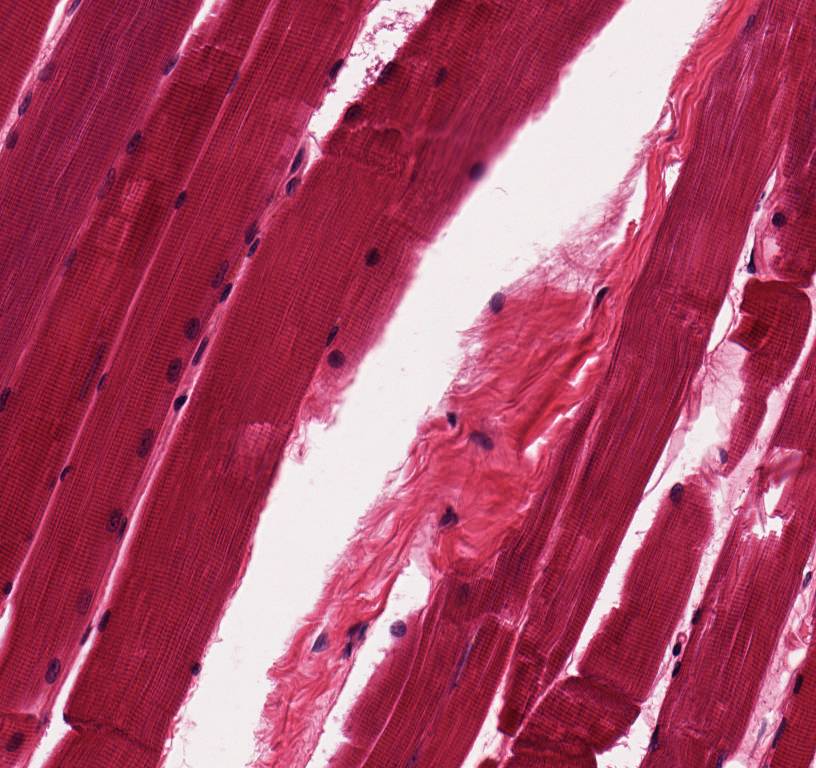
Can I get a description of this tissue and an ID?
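Look across the fibres and you'll catch fine cross-striations running the width of each one. The cytoplasm takes a deep pinkish red, and the dark oval nuclei sit out at the fibre edges, not in the middle. There are plenty of them, too, spaced along each fibre's length. So this is skeletal muscle.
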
